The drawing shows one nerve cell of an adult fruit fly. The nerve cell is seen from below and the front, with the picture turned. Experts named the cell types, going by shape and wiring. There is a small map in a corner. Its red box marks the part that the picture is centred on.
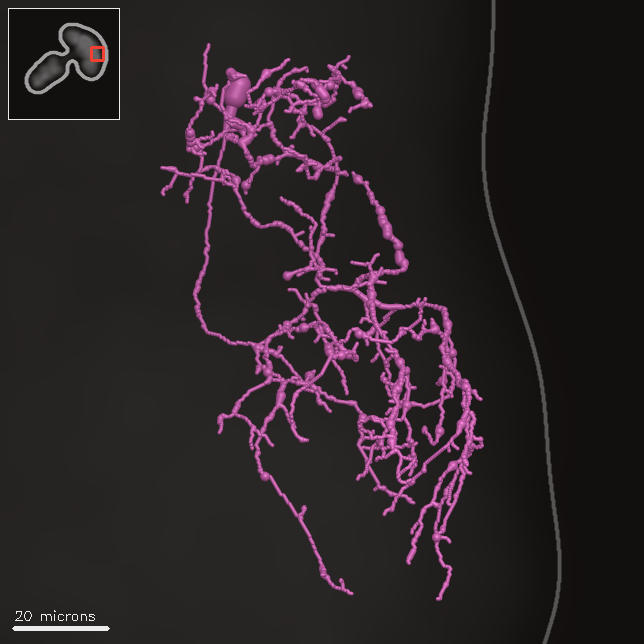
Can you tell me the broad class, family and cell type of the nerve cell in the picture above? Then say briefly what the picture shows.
Its broad class is central-brain intrinsic neuron. Its family is hemilineage SLPpm3. It is of cell type CB2479. It is in the brain and does not reach the nerve cord. By the scale bar it is about 120 microns tall in this view.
